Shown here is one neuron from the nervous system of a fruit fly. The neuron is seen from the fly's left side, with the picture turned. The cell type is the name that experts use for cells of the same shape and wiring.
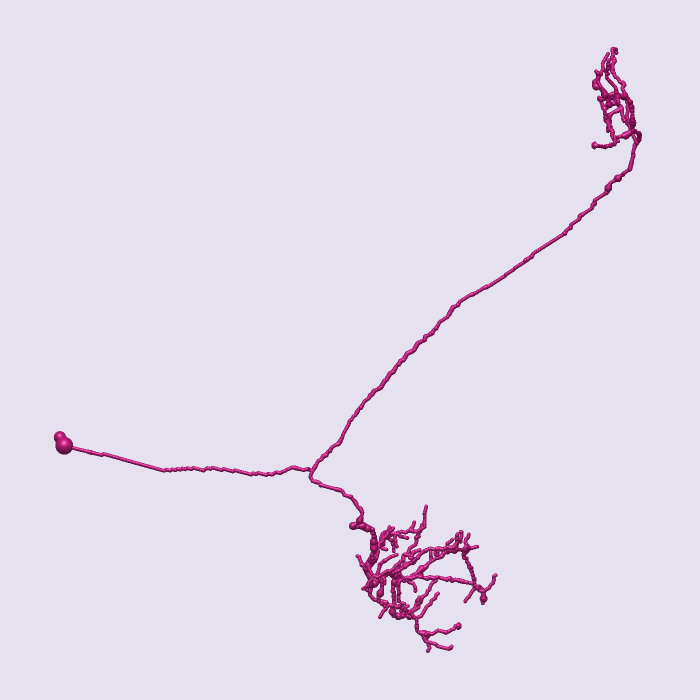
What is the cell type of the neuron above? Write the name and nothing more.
LC16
